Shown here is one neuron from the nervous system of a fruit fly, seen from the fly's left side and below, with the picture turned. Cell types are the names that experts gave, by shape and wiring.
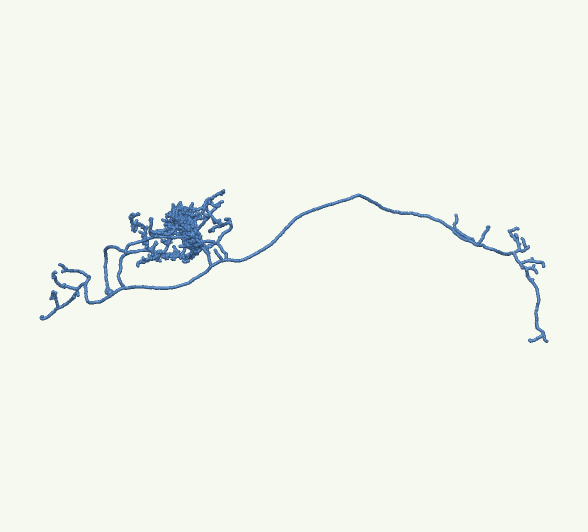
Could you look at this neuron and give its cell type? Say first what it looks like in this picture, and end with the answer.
As drawn here it is more than twice as wide as it is tall. It is an ascending neuron. Its cell type is AN19B032.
